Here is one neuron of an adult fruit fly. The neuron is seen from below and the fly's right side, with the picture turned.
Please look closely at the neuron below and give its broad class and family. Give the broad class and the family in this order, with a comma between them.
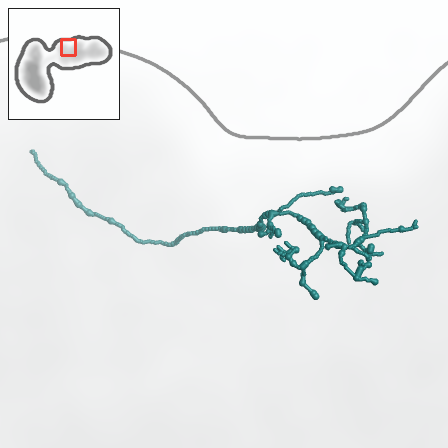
sensory neuron entering the nerve cord, class mechanosensory tactile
